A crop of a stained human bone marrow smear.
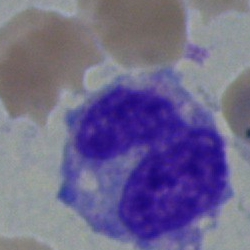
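Monocyte, central cell. Its outline looks irregular, even slightly ragged, and the rim of cytoplasm seems widest at the lower left, where a small clear pale area sits beside the nucleus. I see no coarse dark granules in the cytoplasm.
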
